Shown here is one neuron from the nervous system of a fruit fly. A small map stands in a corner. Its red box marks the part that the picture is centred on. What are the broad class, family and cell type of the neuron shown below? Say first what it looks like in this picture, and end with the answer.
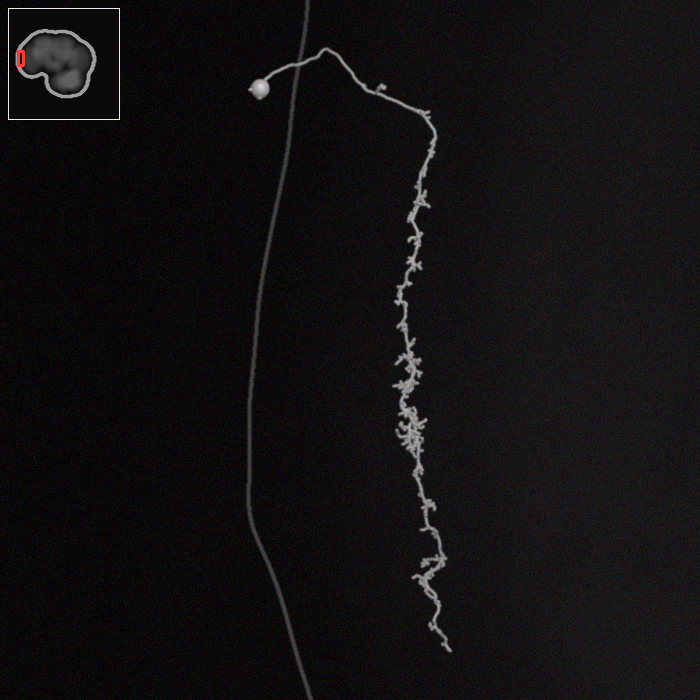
As drawn here it is more than twice as tall as it is wide. It is an optic-lobe intrinsic neuron. The family is Dm. Its cell type is Dm3c.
